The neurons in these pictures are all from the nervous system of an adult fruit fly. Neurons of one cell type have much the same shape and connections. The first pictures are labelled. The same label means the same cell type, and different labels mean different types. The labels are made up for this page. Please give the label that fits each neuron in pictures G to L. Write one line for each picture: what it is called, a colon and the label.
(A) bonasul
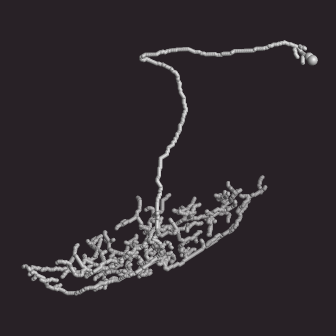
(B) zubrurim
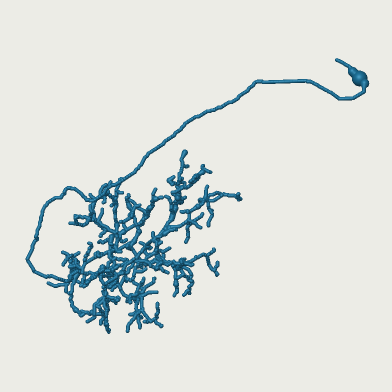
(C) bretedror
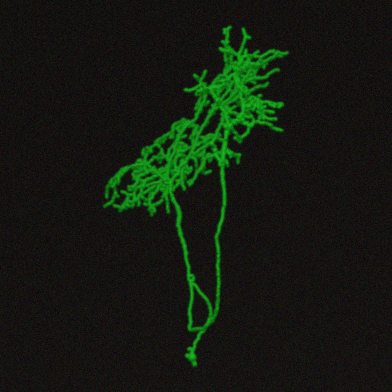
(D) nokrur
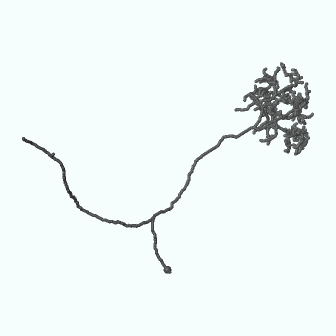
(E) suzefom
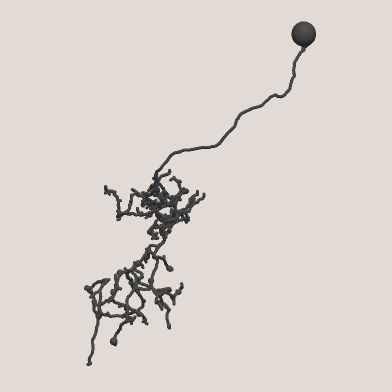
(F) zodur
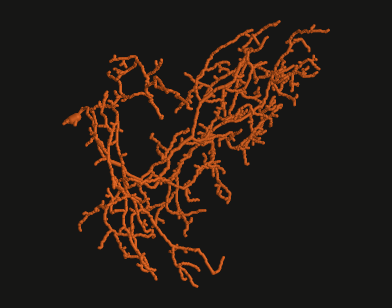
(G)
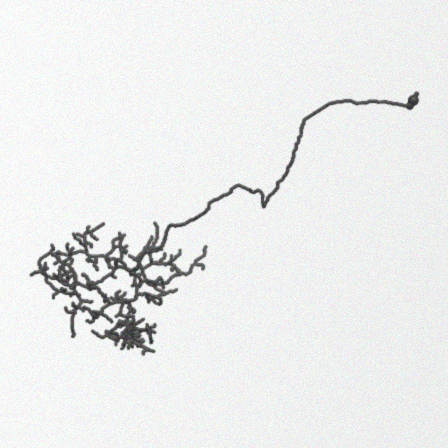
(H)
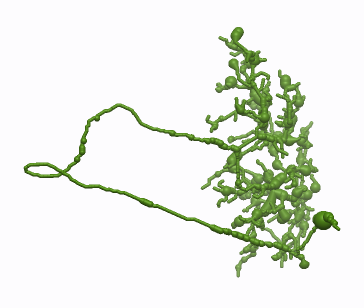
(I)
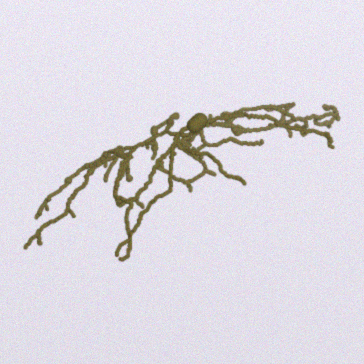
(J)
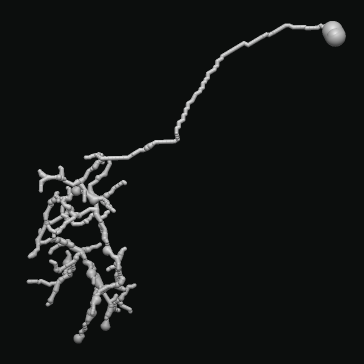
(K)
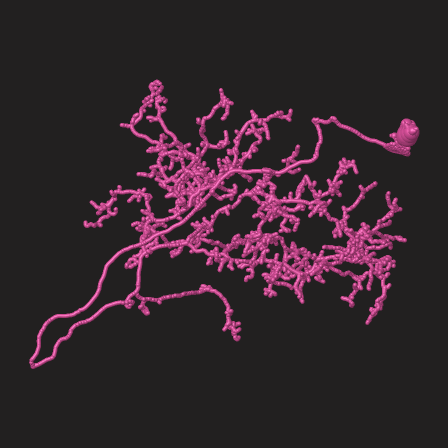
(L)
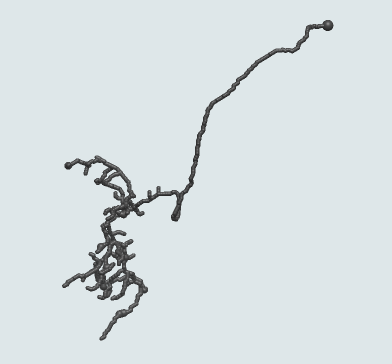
G: bonasul
H: zubrurim
I: suzefom
J: suzefom
K: zubrurim
L: suzefom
